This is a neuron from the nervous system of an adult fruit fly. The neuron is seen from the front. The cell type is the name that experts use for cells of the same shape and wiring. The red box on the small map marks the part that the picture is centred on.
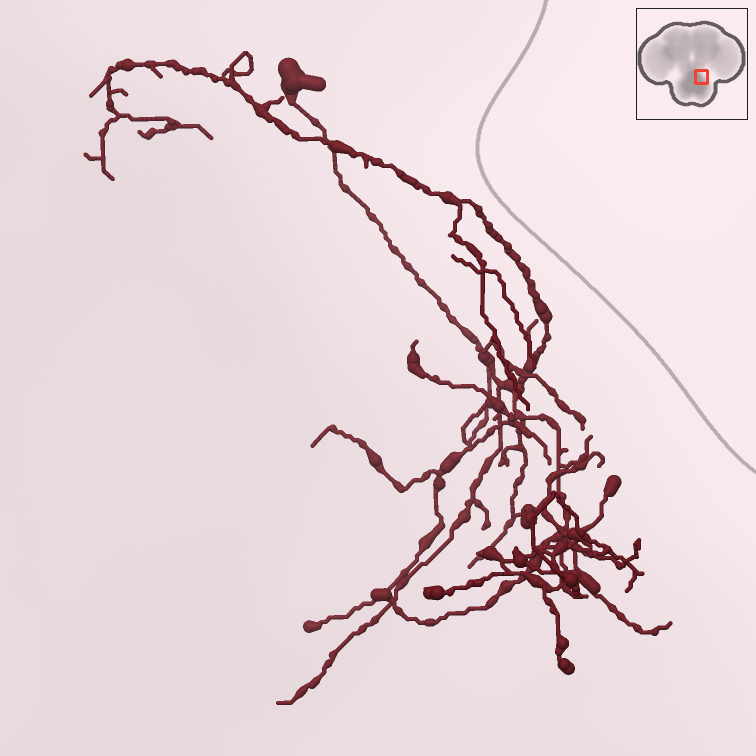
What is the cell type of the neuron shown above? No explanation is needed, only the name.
IN11B020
